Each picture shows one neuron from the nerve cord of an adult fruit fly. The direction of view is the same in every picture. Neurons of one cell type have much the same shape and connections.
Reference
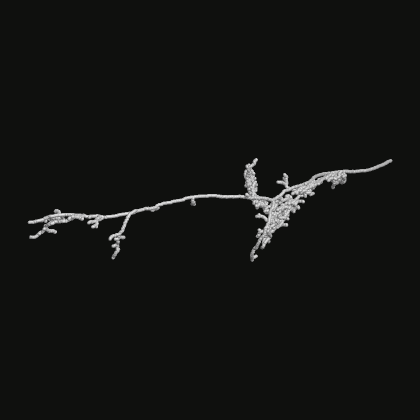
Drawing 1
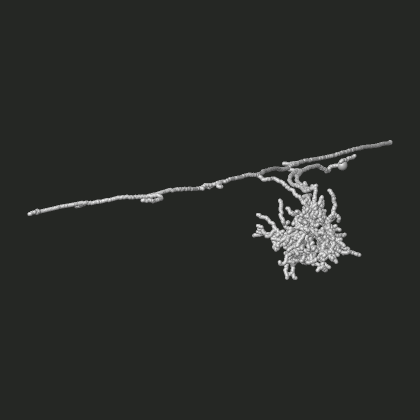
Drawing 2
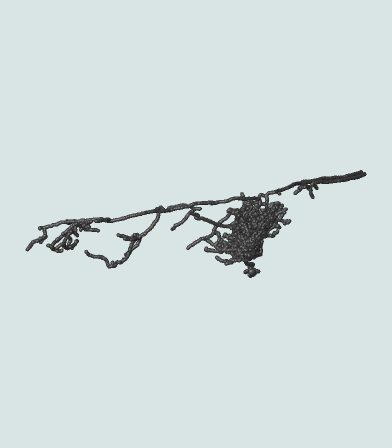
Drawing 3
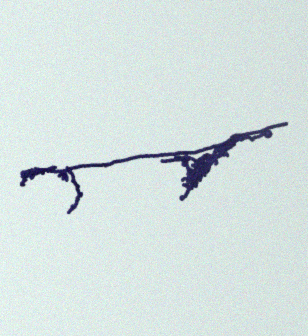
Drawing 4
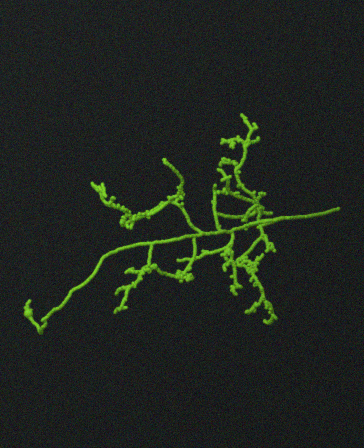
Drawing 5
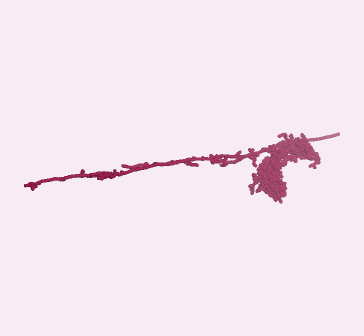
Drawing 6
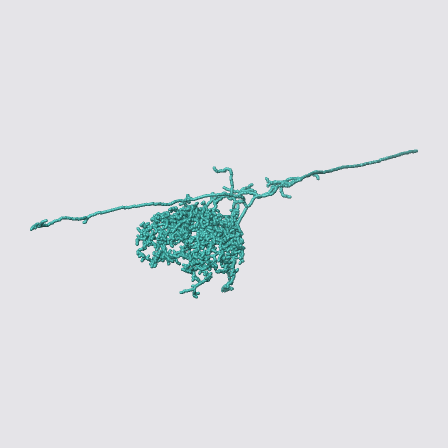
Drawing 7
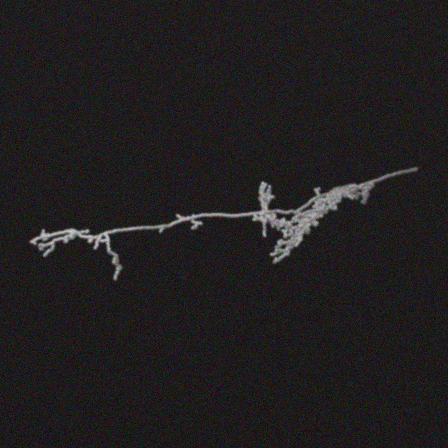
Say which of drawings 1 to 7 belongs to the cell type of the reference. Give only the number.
7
